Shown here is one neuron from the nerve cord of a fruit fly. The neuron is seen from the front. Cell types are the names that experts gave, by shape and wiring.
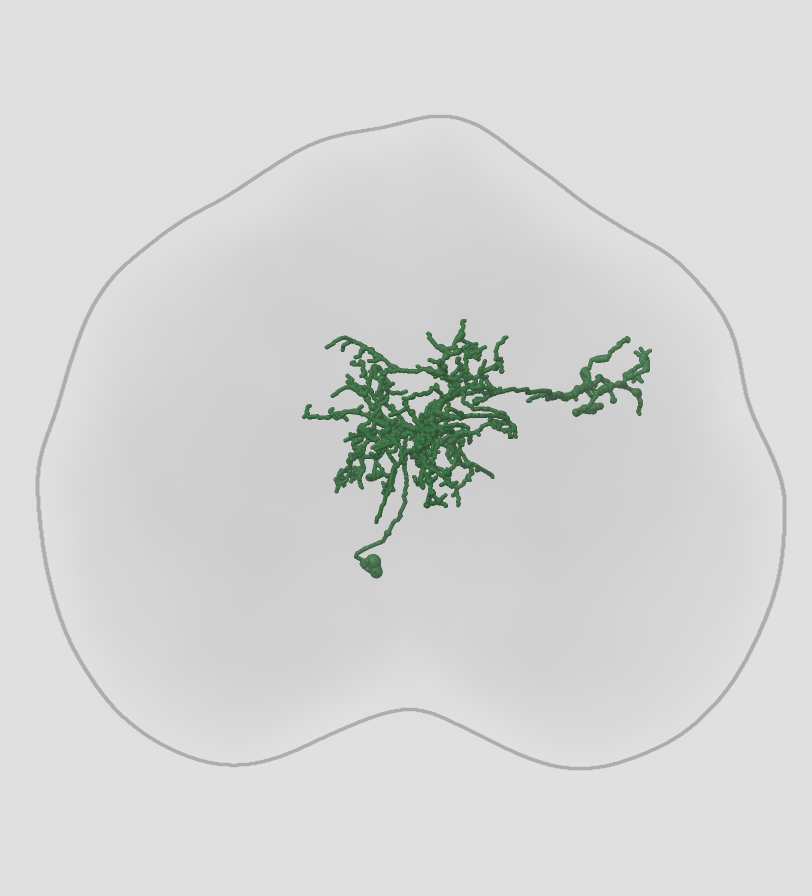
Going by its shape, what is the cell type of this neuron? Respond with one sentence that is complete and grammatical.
What this neuron is, by cell type, is IN05B043.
